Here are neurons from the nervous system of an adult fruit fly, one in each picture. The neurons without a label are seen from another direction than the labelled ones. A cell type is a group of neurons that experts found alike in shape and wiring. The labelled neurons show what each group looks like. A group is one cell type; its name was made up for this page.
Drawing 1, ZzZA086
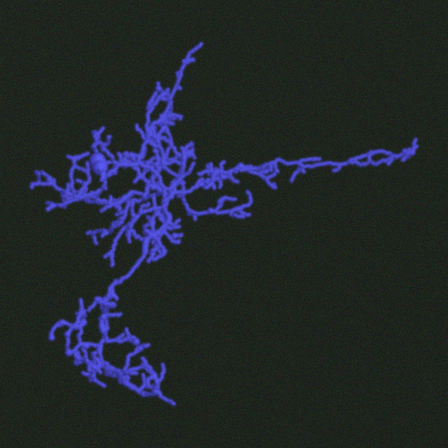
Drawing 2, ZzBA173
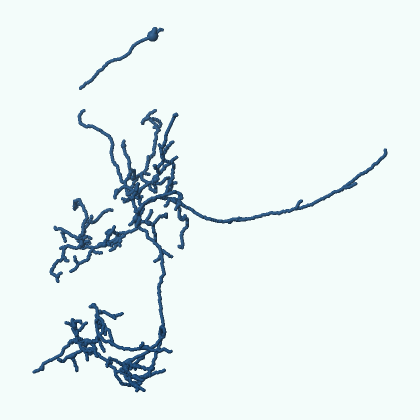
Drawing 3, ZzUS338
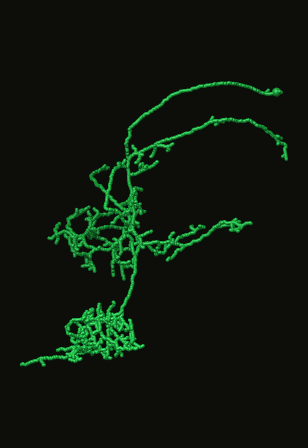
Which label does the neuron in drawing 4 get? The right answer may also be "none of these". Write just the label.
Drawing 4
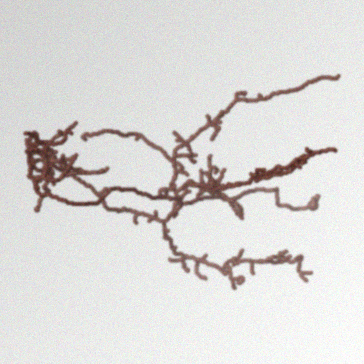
ZzBA173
